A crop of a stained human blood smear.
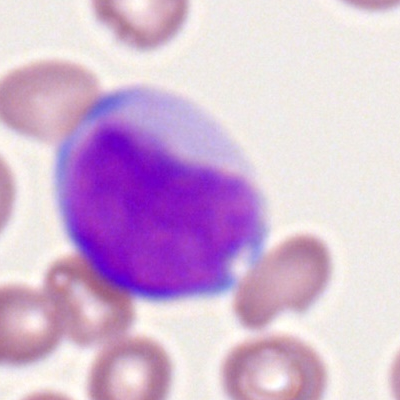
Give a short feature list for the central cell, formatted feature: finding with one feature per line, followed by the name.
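Nucleus: fills most of the cell
Cytoplasm: pale blue, deepening to darker blue at the cell edge, with no granules visible
Shape: smooth, rounded-oval outline
Identity: myeloblast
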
